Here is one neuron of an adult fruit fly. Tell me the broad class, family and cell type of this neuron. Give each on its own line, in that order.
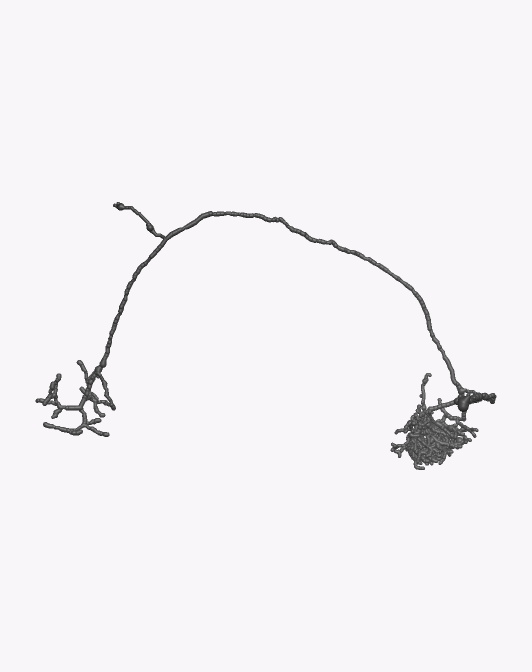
central-brain intrinsic neuron
hemilineage ALad1
VA1v_adPN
